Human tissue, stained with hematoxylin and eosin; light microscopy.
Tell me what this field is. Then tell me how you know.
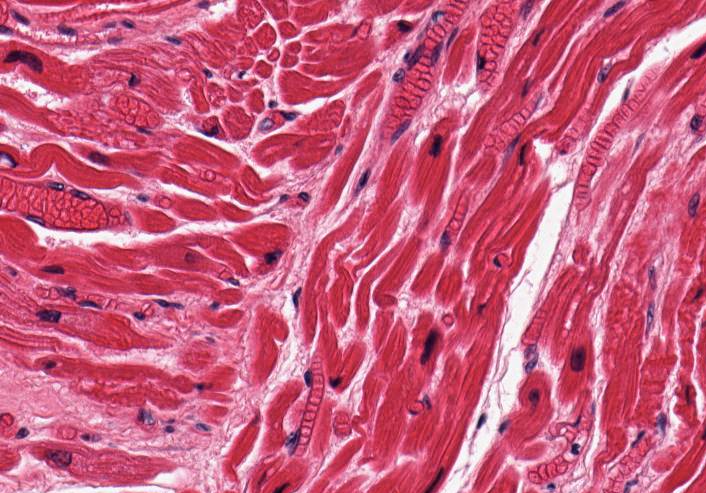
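This field shows myocardium. Its muscle fibres have deeply eosinophilic, red cytoplasm, with oval nuclei lying centrally. Some fibres branch and join neighbouring fibres.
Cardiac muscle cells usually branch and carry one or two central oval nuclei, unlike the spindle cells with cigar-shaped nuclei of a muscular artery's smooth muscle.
Near the top left, fibres cut across form closely packed rounded profiles.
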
